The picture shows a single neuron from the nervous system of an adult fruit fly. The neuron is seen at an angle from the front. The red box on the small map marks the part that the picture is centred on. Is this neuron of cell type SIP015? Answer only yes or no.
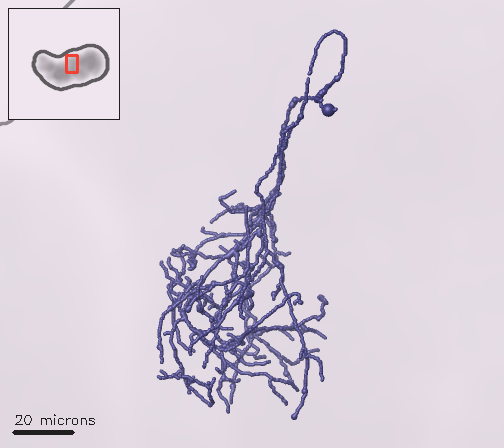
no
